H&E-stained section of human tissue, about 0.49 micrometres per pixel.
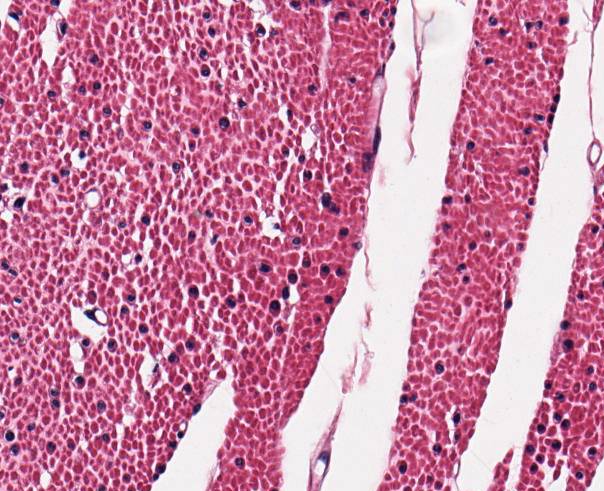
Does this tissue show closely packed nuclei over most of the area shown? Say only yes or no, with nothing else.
No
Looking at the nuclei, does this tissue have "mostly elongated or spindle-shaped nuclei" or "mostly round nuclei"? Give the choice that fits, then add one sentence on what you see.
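Mostly round nuclei. Small round dark purple nuclei are scattered sparsely among the pink cells.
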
